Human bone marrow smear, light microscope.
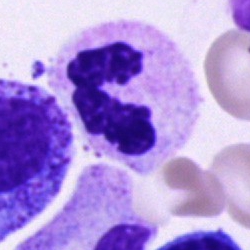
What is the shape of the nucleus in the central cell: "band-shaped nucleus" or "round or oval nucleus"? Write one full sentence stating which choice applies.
This cell has a nucleus bent into a band, not split into lobes.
